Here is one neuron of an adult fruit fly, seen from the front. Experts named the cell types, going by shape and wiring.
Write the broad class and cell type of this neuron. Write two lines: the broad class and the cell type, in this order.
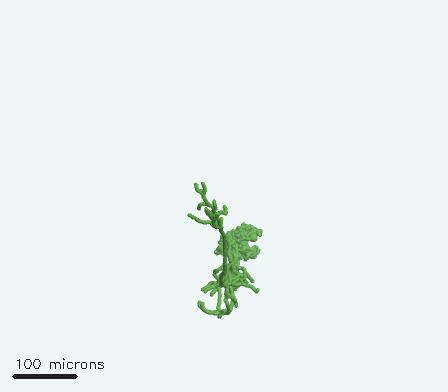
ascending neuron
ANXXX084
